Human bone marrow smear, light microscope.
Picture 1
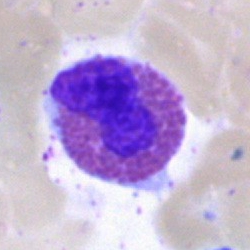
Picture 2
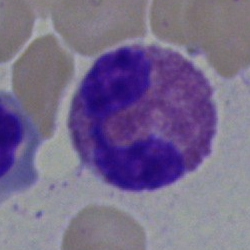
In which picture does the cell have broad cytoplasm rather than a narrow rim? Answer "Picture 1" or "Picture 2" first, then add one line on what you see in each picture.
Picture 2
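In picture 1: A narrow pale blue rim without granules shows at the left and lower edges of the cell.
In picture 2: The cytoplasm is abundant and pinkish-lilac.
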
